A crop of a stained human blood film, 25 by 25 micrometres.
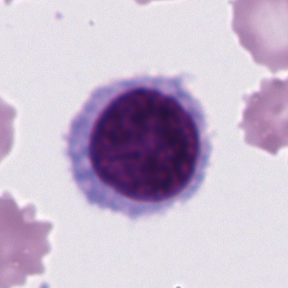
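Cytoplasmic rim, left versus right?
Wider on the left.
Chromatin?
Dark purple, coarsely clumped, paler streaks between clumps.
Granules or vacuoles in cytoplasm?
Neither: no distinct granules, no vacuoles.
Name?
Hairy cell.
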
